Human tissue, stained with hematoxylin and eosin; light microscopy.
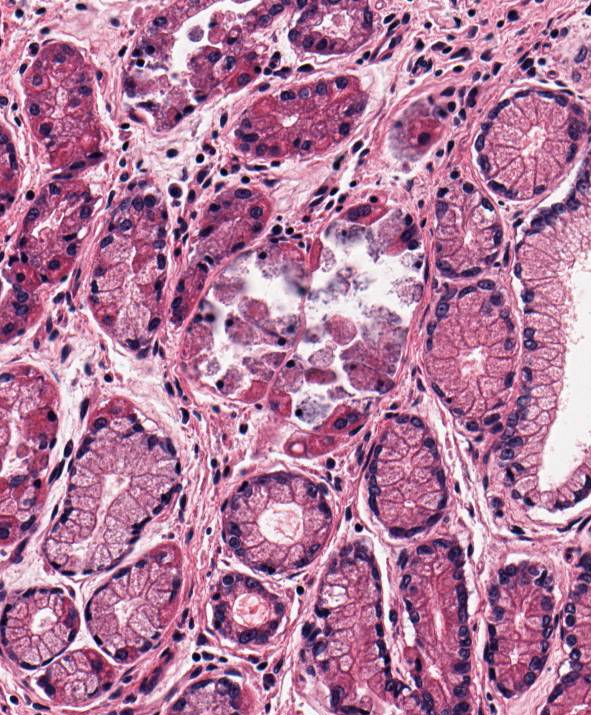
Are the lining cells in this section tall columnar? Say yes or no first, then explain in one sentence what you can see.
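Yes. Along the right edge a larger lumen runs vertically, lined by tall columnar epithelium.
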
